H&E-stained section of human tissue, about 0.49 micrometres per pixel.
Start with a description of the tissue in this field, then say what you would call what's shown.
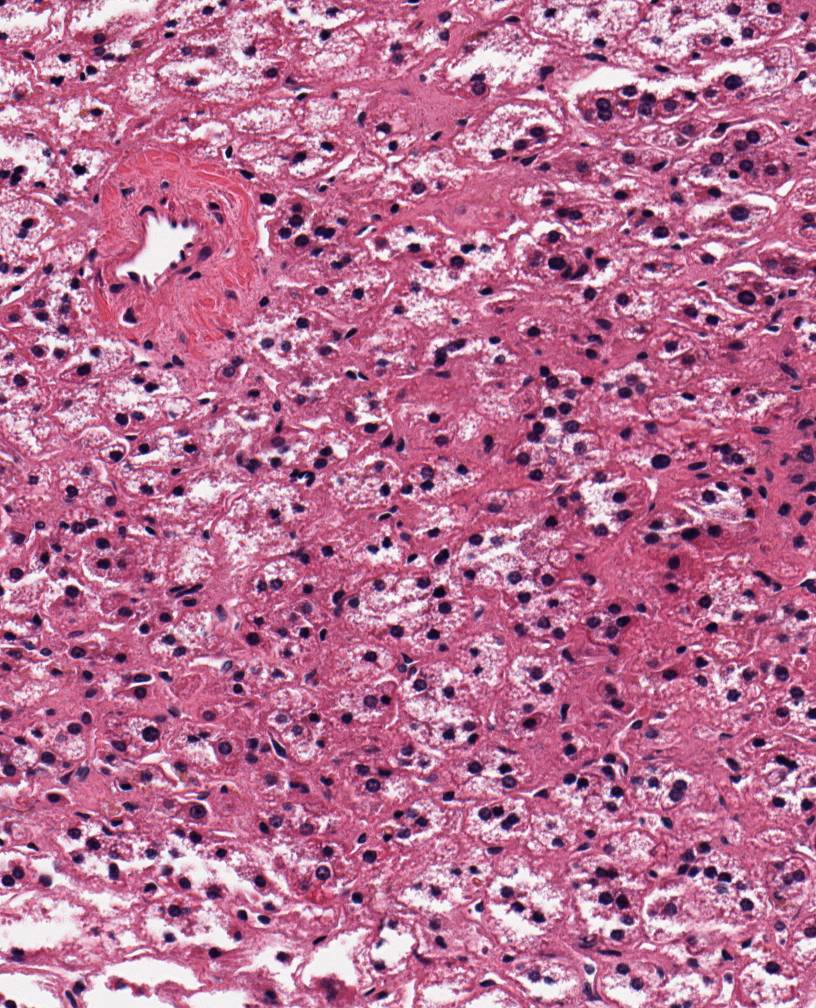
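The main cells are polygonal, with pale, finely vacuolated cytoplasm, and their nuclei are fairly uniform in size across the field. Between the nests, the stroma is pink and fibrillary, with scattered spindle-shaped nuclei. In the upper left lies a small thick-walled vessel with a homogeneous pink wall. This is adrenal gland.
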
